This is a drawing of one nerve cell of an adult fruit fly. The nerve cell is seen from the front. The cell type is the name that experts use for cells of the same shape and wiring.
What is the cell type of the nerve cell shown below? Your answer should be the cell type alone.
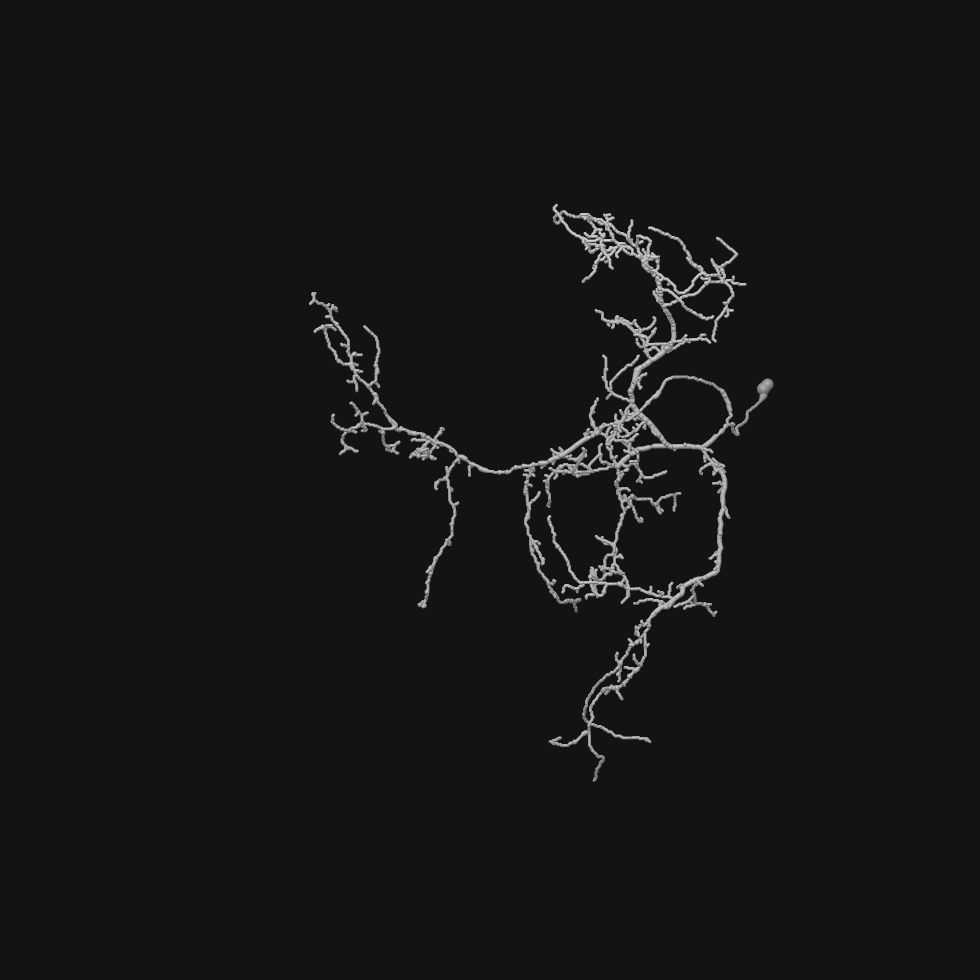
SIP110m_b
